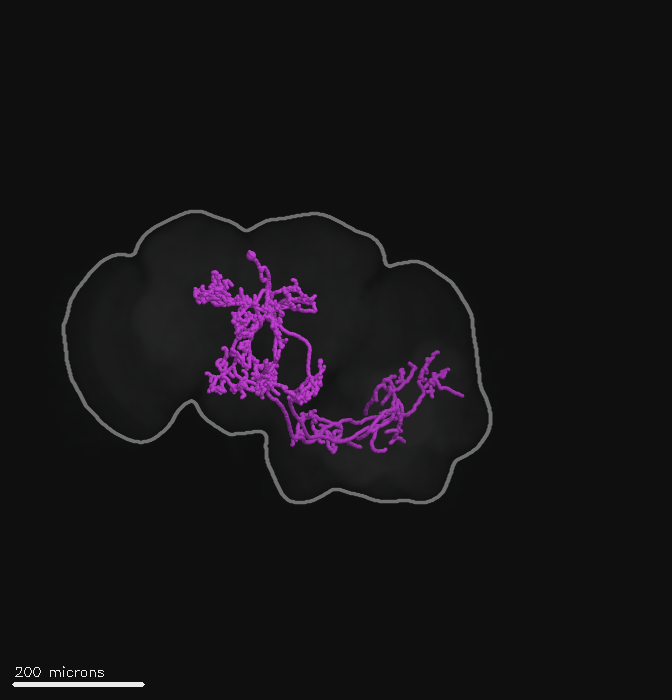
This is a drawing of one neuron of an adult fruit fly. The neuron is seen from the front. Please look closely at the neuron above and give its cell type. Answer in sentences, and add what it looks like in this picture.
The cell type is DNpe020. It is a descending neuron. By the scale bar it is about 400 microns wide in this view. As drawn here it is wider than it is tall.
